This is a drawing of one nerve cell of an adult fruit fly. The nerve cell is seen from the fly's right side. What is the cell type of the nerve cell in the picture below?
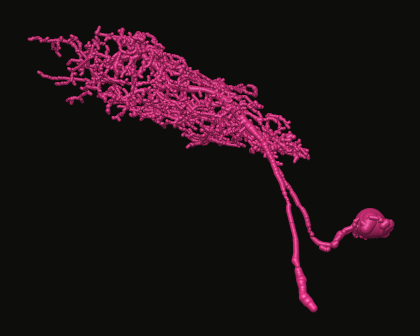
MNnm03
